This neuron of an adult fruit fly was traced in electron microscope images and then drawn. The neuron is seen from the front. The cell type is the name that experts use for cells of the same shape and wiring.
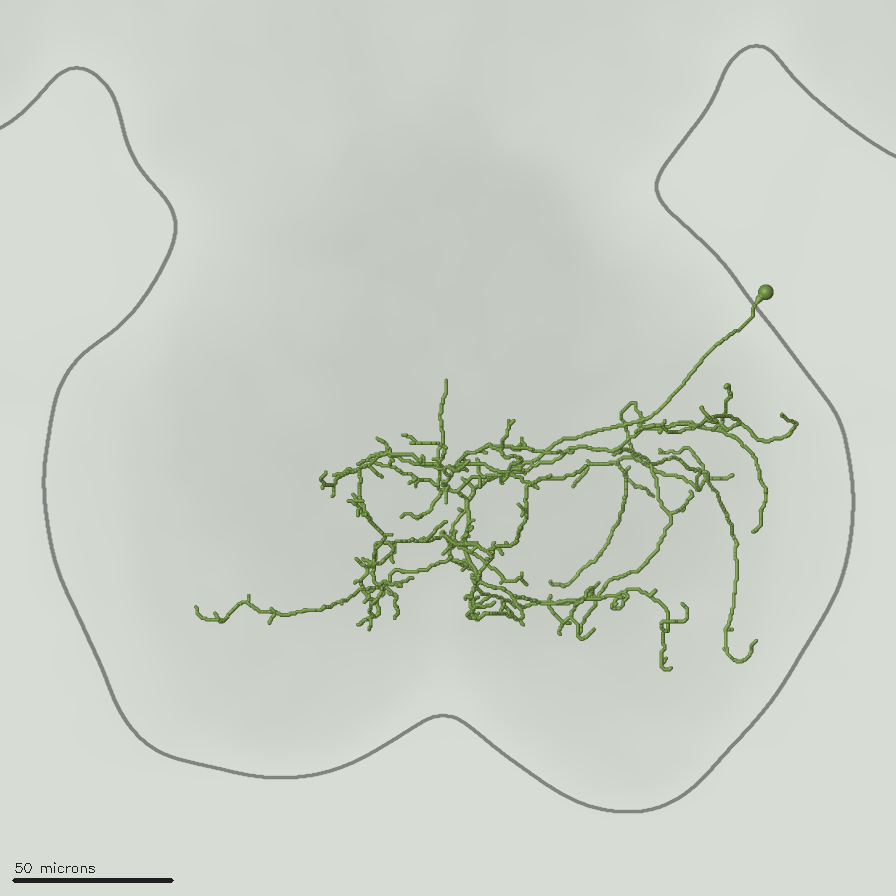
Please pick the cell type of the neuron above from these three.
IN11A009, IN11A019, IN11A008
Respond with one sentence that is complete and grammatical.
The neuron is typed under the name IN11A008.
